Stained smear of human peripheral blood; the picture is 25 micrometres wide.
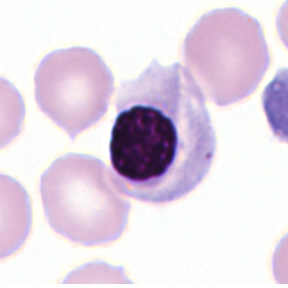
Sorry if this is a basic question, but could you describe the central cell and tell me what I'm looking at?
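Start with the nucleus: it is round, and its outline is smooth with no indentation. It sits off-centre, toward the lower left of the cell. Its chromatin is dark purple and coarsely clumped. The nucleus measures about 7 by 6 micrometres. Now look above and to the right of it, where the cytoplasm forms a broad rim. This cell is a normoblast.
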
